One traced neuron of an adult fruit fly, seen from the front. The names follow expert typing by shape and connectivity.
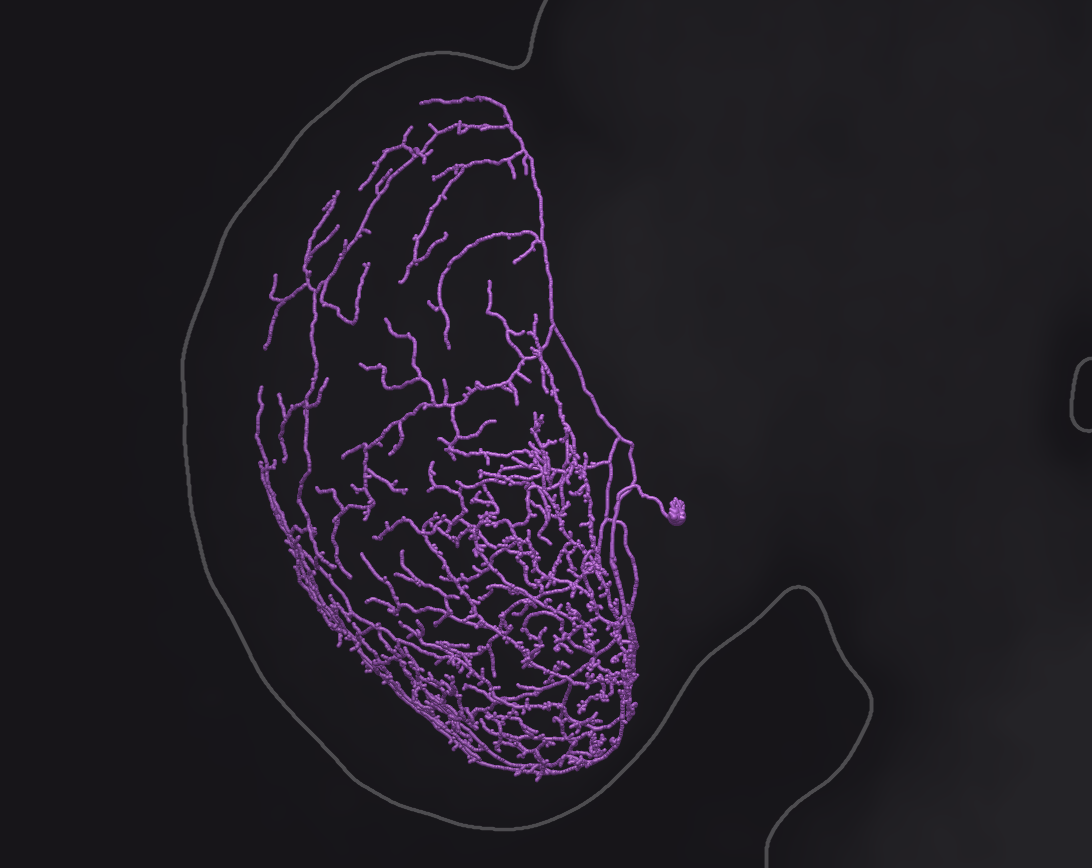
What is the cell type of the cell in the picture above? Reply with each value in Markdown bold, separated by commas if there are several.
**Cm33**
